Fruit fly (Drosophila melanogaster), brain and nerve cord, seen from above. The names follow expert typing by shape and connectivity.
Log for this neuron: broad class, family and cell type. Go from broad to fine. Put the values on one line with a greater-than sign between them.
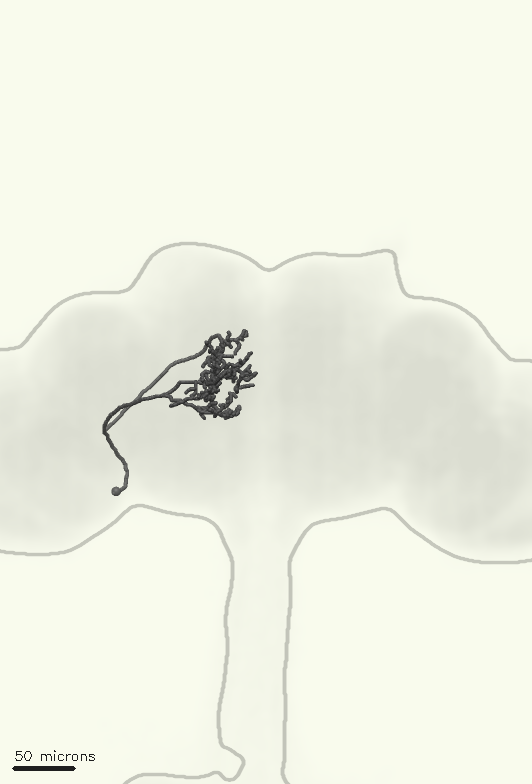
central-brain intrinsic neuron > hemilineage VLPl&p1_posterior > SMP566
